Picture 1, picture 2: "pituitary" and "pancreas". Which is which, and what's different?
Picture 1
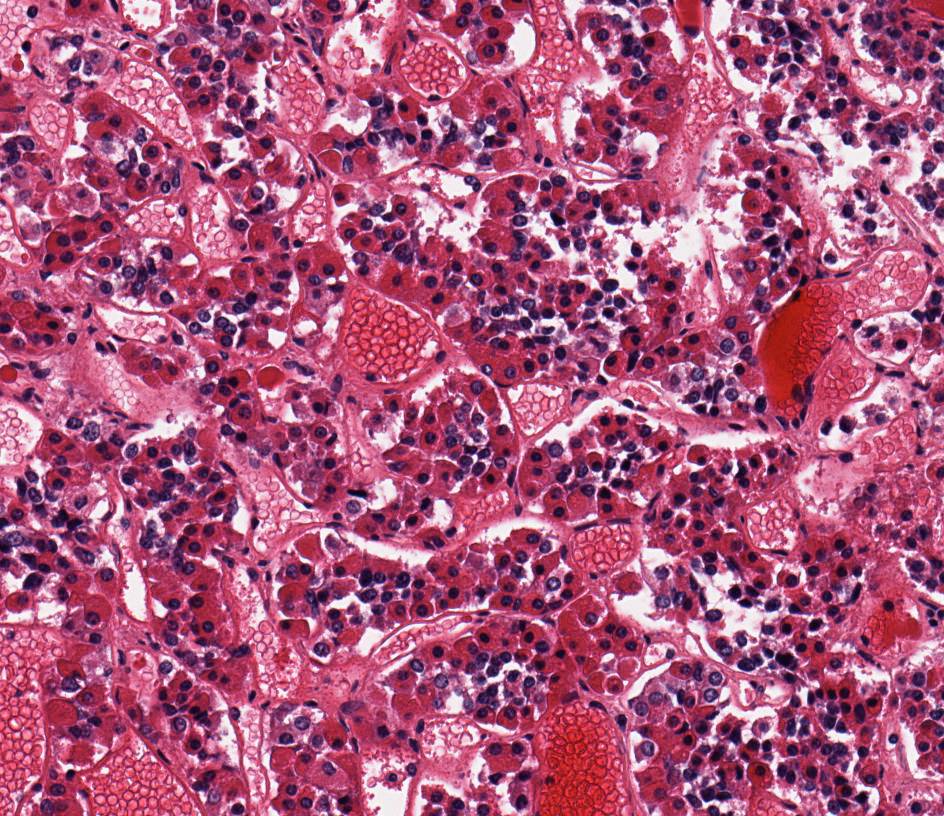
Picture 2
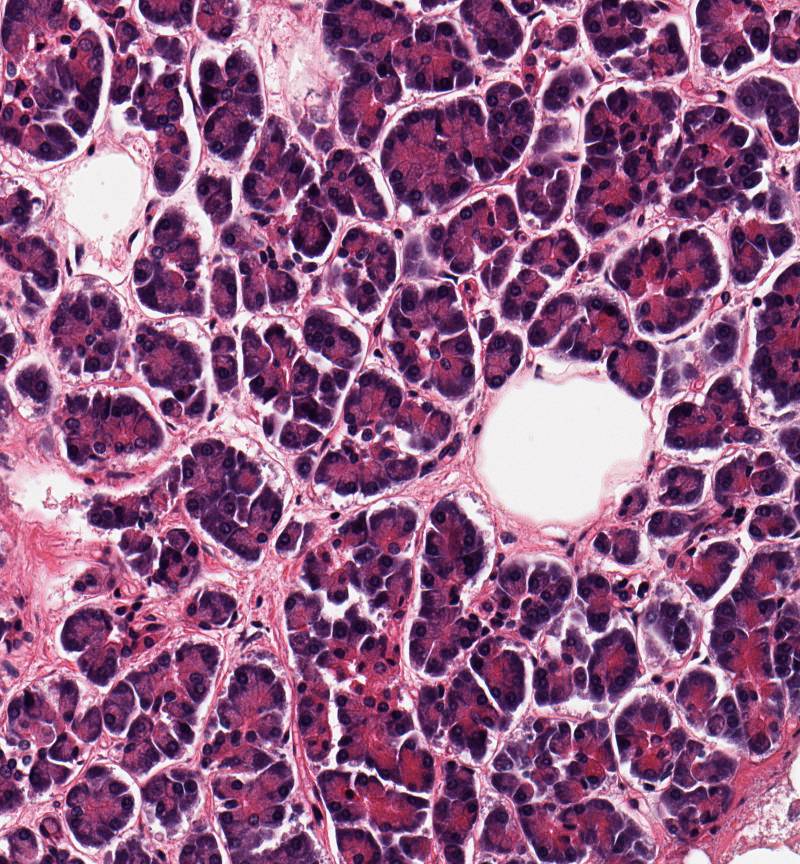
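First, the assignment: picture 1 is pituitary and picture 2 is pancreas. Point one, arrangement: in picture 1 the cells sit in small nests and cords throughout the field, divided by thin-walled vascular channels, whereas in picture 2 closely packed acini fill almost the entire field, parted by thin strands of connective tissue. Point two, staining within each group: the pituitary nests mix cells with bright red, eosinophilic cytoplasm and cells whose cytoplasm is pale and poorly stained, while each pancreatic acinar cell is pink toward its apex and deep purple toward its base. Point three, cells and nuclei: pituitary nuclei are mostly small, round and darkly stained, while the pancreatic acinar cells are pyramidal, with round nuclei toward the base, clustered around tiny, barely visible central lumina.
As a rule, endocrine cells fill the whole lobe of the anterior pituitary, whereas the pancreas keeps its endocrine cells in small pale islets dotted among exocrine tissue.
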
